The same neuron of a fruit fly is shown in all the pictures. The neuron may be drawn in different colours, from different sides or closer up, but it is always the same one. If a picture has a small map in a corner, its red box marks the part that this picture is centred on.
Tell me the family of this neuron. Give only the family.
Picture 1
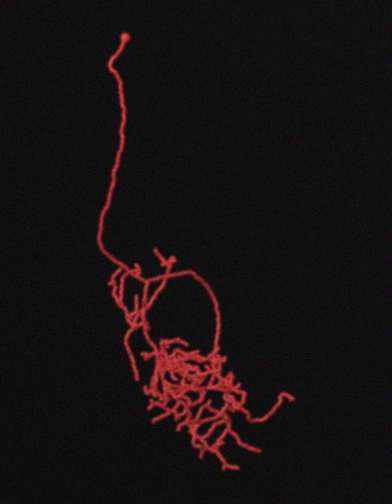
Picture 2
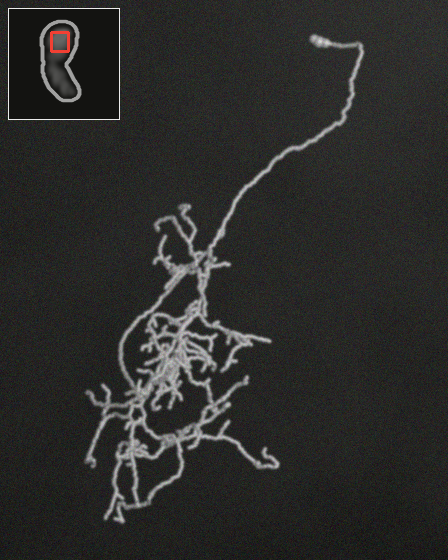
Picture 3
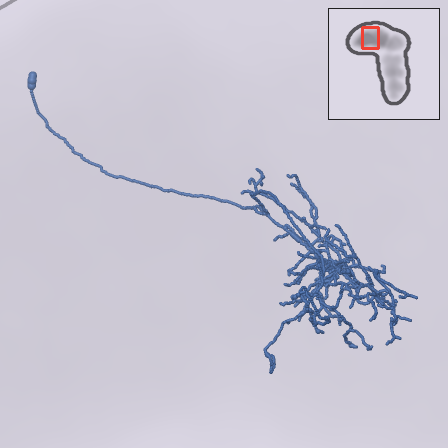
hemilineage AOTUv1_ventral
